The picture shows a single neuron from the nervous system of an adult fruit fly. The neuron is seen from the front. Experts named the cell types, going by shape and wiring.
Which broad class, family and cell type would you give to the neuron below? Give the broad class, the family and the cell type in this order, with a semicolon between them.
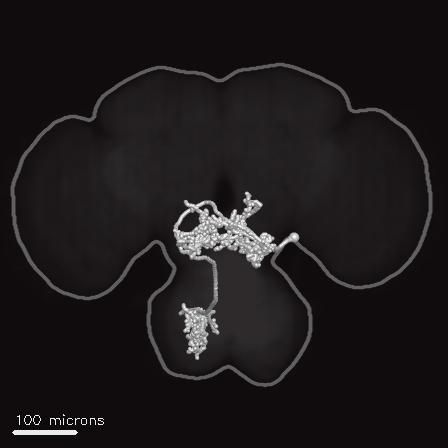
descending neuron; DNg; DNg19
